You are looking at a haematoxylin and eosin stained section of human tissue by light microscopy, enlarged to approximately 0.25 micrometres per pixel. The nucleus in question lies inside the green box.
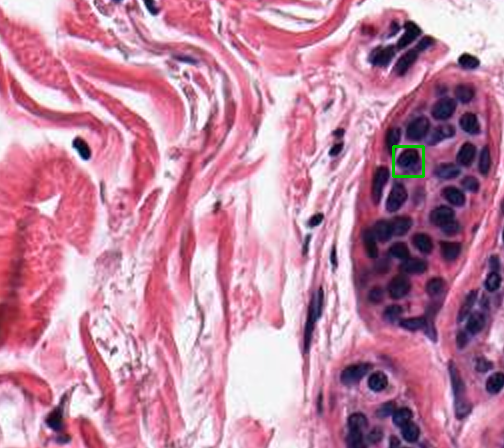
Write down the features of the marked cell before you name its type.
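The nucleus is oval and dark, about the same size and depth of stain as the nuclei packed around it. The cytoplasm is a thin rim of purplish-pink between crowded nuclei, with no distinct border separating it from neighbouring cells. The cell lies among many similar cells tightly packed in a rounded cluster, with pink wavy fibres outside that cluster. No lumen is visible beside this cell. It is a sweat gland cell.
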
